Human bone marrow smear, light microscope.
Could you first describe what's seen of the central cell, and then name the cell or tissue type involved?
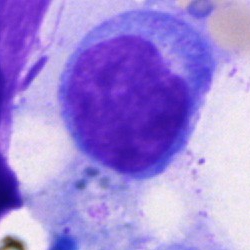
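Look first at the outline: round to slightly oval, and smooth. Now the nucleus, with a shallow notch on its upper right side. The cytoplasmic rim is widest on that upper right side. The picture is slightly blurred, softening fine detail. This cell is a blast.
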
